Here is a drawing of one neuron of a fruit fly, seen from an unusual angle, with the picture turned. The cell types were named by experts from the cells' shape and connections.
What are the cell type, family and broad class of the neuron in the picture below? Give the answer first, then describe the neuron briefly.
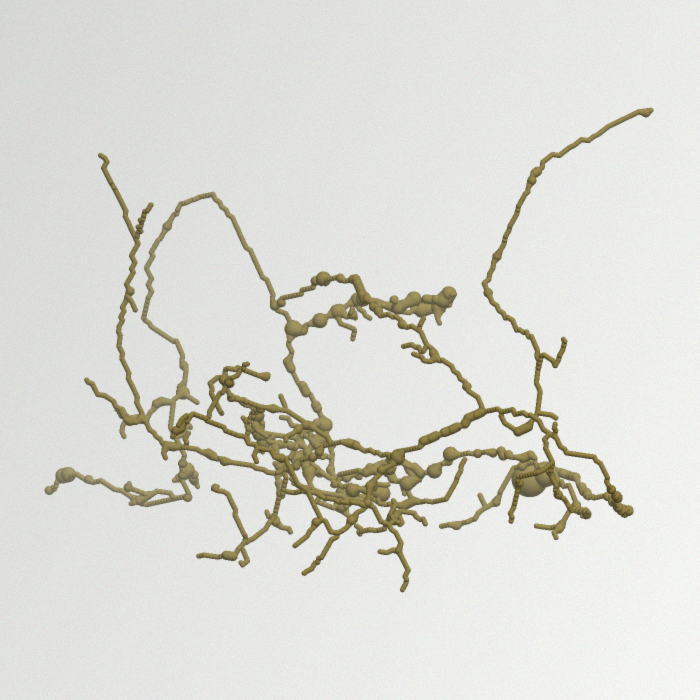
The cell type is PAM08. Its family is called class DAN. It is a central-brain intrinsic neuron. Dozens of branch ends can be seen. As drawn here it is wider than it is tall.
